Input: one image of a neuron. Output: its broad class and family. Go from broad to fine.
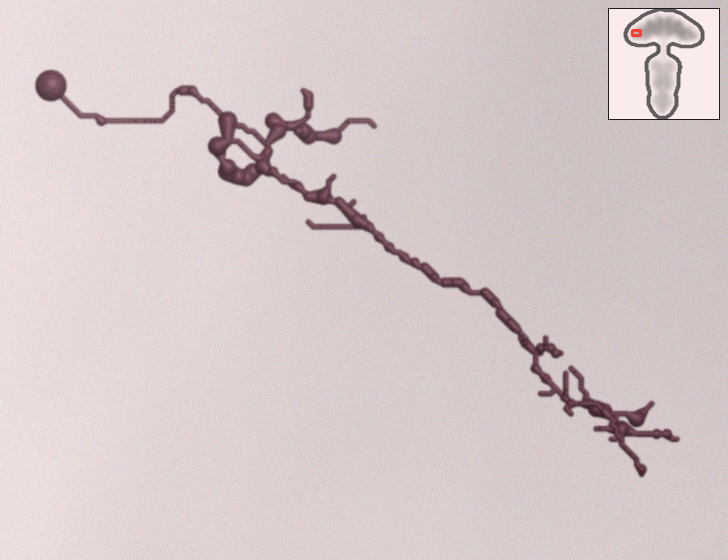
optic-lobe intrinsic neuron; Mi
